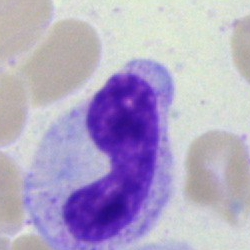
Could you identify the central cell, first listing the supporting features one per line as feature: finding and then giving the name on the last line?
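Nucleus: toward the right, I'd say, leaving the widest cytoplasm on the left
Chromatin: deep purple, coarse and mottled
Granules: fine, purple, only sparsely scattered in the cytoplasm
Bulge: a rounded one of cytoplasm, projecting at the upper right
Cell: band neutrophil, then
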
